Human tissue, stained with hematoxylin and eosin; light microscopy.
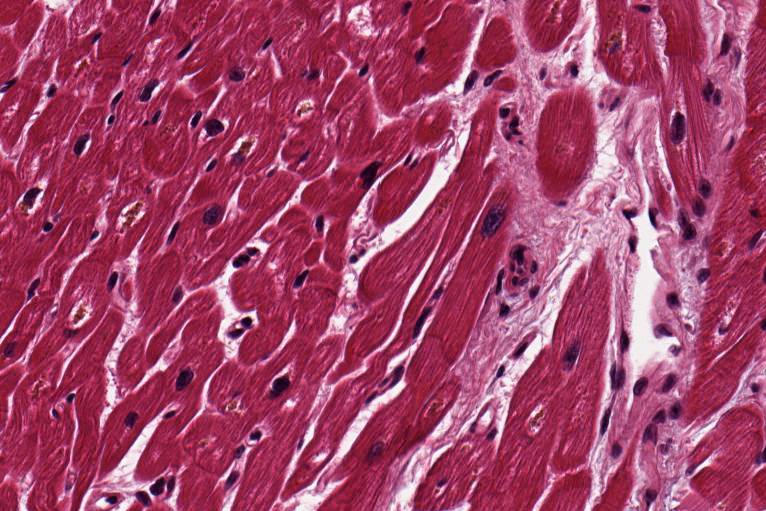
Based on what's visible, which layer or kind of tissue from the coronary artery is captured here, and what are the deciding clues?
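Cardiac muscle fills this field. First point: the fibres are closely packed and branching, with deeply eosinophilic cytoplasm. Second: each fibre carries a single oval nucleus placed centrally.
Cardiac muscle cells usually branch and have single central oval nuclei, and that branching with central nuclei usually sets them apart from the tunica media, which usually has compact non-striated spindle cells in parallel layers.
Third: in the upper left, many fibres are cut across or obliquely and appear as rounded profiles. Last: many nuclei have a small cluster of golden-brown granules at their poles.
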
